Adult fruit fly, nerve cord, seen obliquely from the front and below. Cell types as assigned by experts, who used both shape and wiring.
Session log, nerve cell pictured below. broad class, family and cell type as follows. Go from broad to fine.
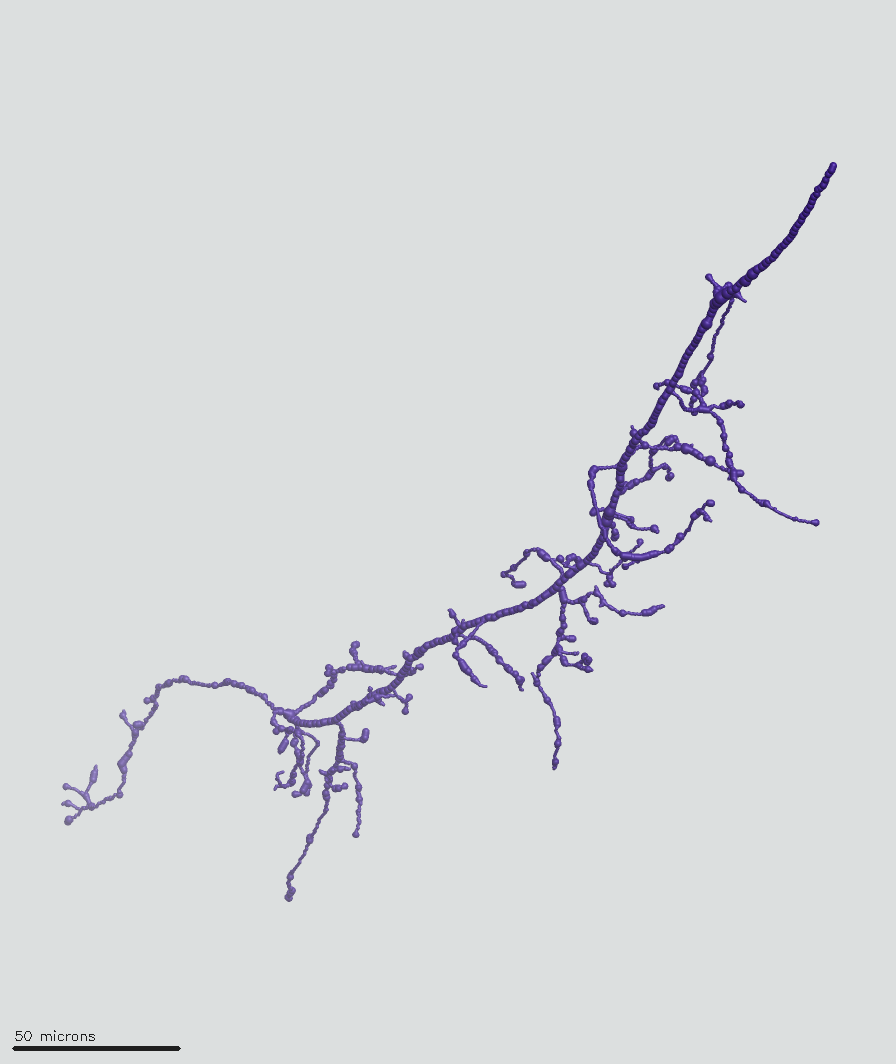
descending neuron; DNp; DNp12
